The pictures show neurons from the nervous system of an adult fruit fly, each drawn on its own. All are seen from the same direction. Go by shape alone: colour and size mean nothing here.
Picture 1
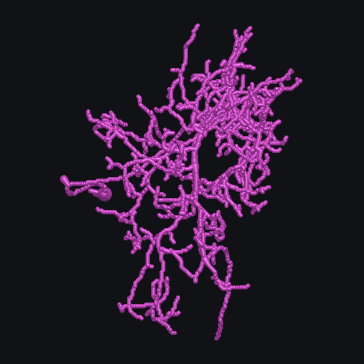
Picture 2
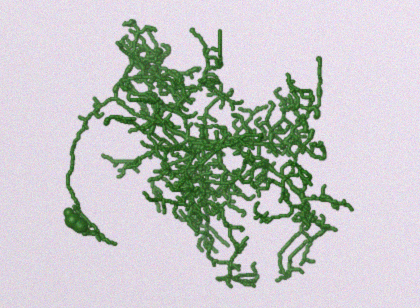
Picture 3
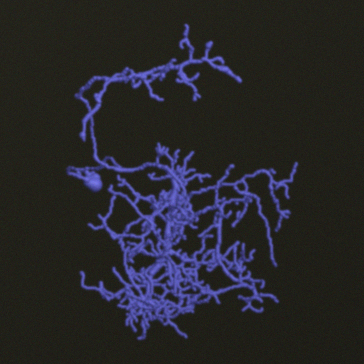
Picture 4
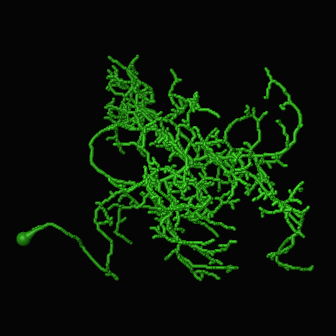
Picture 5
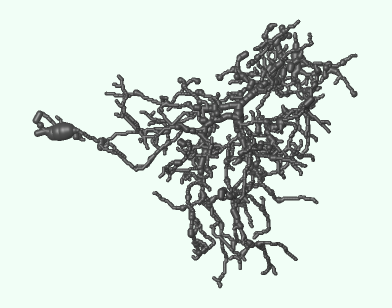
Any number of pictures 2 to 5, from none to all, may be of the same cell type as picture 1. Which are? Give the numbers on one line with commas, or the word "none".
2, 4, 5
